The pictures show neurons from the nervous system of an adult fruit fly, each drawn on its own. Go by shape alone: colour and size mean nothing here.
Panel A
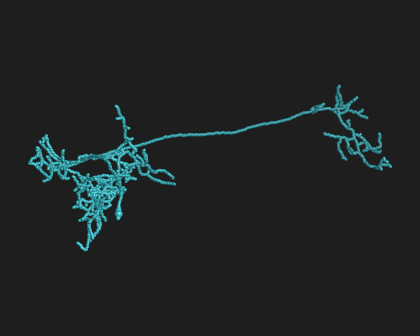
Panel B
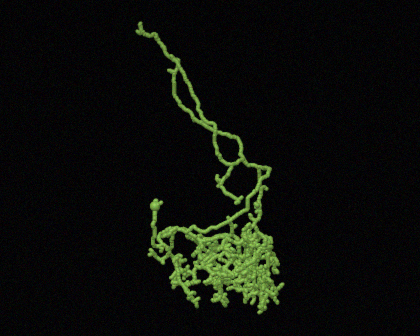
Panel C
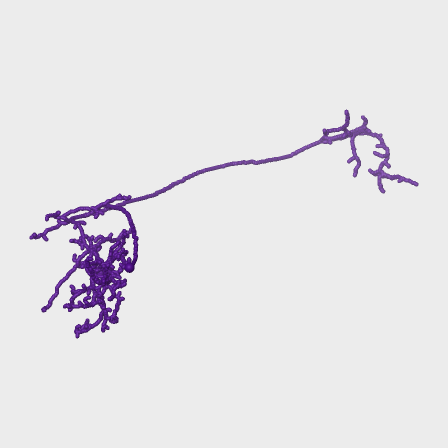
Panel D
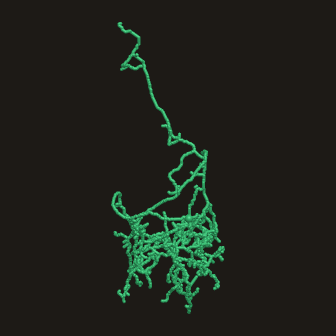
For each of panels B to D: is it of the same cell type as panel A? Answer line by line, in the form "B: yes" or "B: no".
B: no
C: yes
D: no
